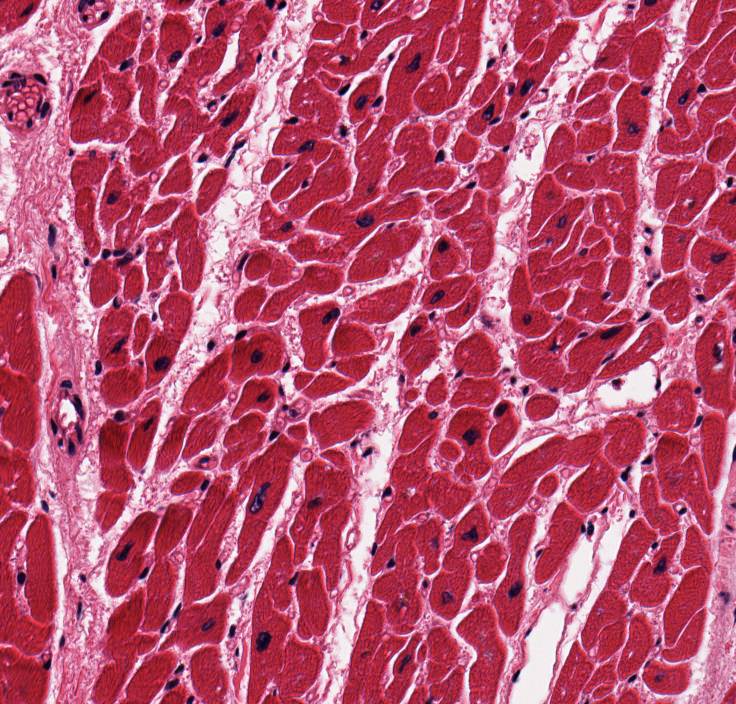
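Left ventricle of the heart, H&E. Field filled by bundles of muscle fibres, separated by pale strands of loose connective tissue. Fibre profiles irregular; some branch. Nucleus, where present in a fibre: single, oval, central. Interstitial tissue loose and pale, with scattered small, dark, elongated nuclei.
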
